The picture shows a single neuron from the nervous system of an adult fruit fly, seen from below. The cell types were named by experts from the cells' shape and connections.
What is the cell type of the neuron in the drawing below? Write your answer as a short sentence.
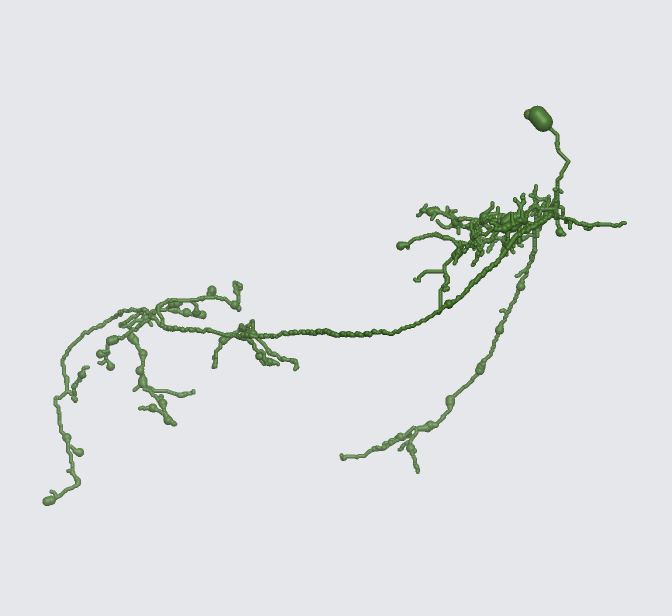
The cell type is SLP129_c.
